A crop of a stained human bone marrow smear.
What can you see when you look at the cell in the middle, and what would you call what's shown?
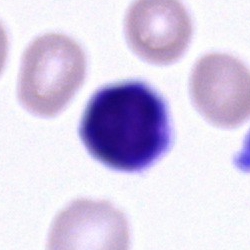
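The nucleus occupies nearly the entire cell, and no nucleolus is visible within it. Cytoplasm around the nucleus is scant or not visible at all. No granules are visible in the cell. The cell is a lymphocyte.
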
